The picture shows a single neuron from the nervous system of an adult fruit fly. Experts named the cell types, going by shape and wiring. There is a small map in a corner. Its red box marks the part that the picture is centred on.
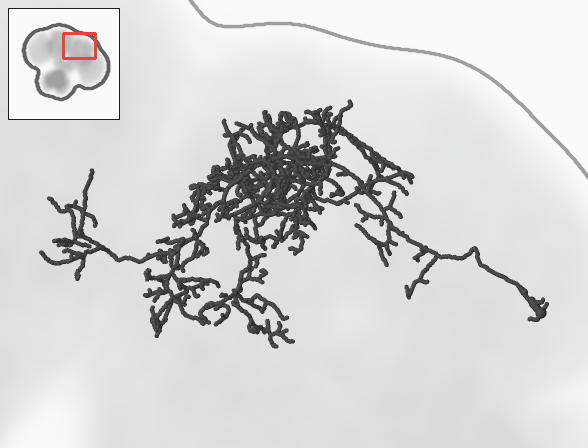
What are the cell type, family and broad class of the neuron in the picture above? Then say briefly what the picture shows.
It is of cell type SMP185. Its family is hemilineage DL2_dorsal. It is a central-brain intrinsic neuron. Dozens of branch ends can be seen. As drawn here it is wider than it is tall.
